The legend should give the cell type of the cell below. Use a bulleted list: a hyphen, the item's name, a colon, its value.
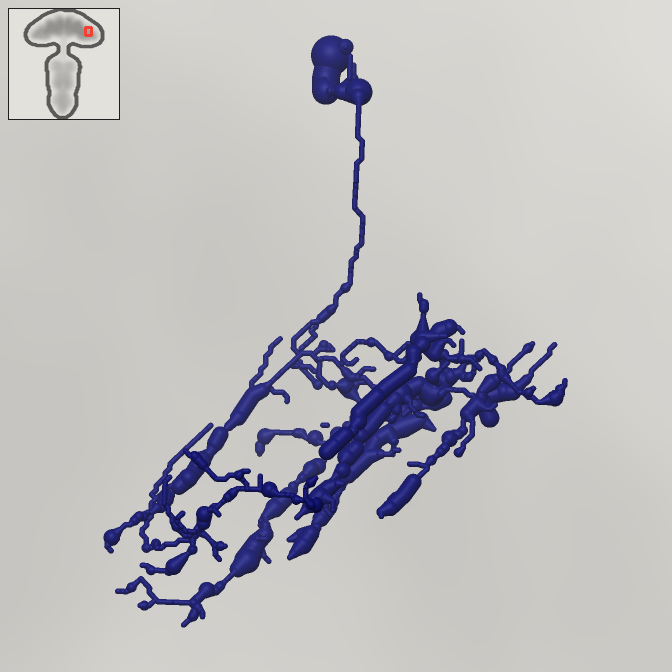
- cell type: Dm9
